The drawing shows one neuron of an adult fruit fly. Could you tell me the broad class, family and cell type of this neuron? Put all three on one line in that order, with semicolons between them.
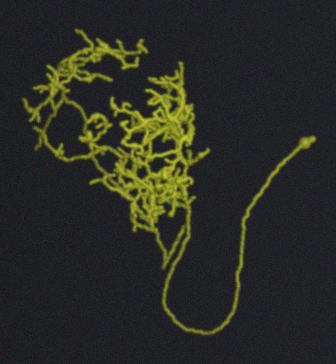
central-brain intrinsic neuron; hemilineage LHl1; LHAV4a1_a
